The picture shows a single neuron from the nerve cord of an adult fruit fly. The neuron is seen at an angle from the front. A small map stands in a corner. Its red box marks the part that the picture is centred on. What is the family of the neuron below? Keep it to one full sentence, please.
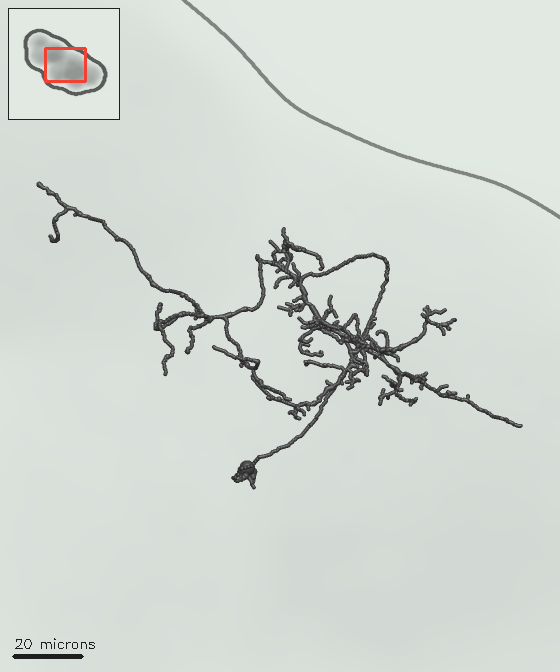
The family of this particular neuron is hemilineage 06A.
